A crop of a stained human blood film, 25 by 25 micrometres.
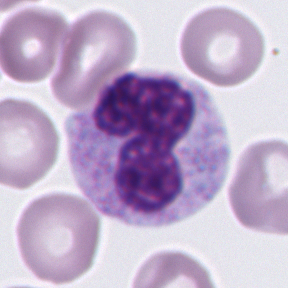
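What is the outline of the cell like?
Round and smooth.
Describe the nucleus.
Its two parts are joined by a broad band rather than a thin strand, and no nucleoli are visible.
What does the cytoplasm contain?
Fine pinkish-violet granules, spread evenly throughout.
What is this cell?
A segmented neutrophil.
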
